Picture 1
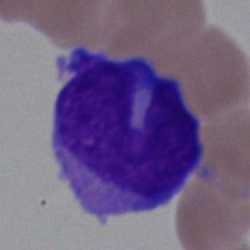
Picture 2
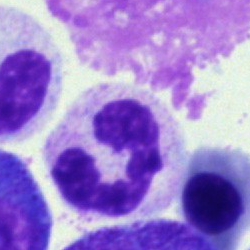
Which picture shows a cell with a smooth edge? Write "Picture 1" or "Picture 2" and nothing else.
Picture 2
